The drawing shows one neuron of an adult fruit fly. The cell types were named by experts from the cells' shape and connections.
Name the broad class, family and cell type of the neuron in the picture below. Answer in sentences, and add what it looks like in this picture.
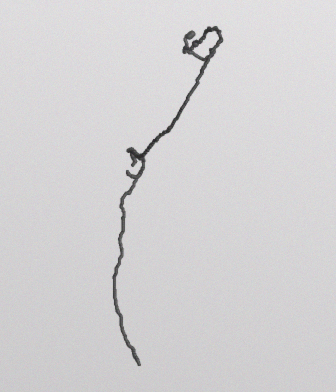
Its broad class is sensory neuron entering the brain. The name of its family is class olfactory. It is of cell type ORN_VM1. No cell body is drawn. It has a dozen or fewer branch ends.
